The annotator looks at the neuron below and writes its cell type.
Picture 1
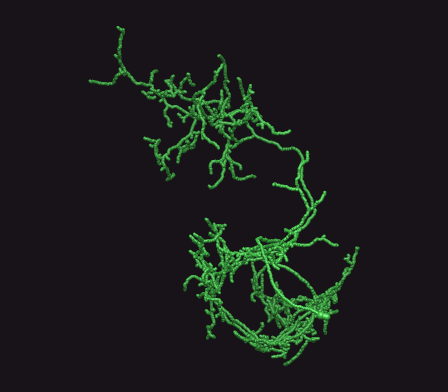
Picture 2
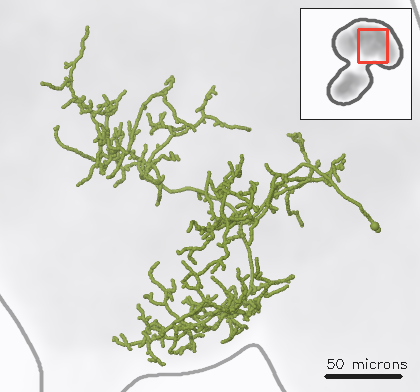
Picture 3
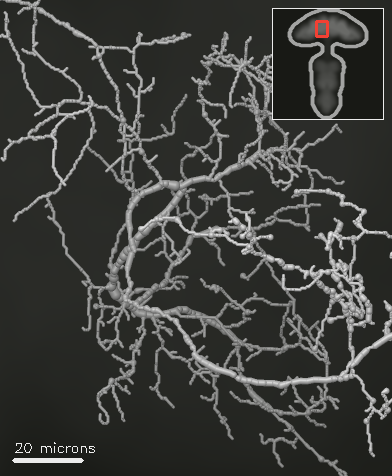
SAD010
